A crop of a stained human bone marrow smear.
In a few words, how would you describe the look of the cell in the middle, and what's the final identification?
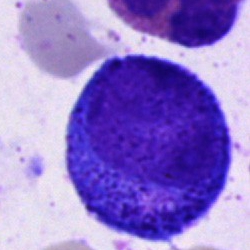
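Nearly circular in outline, this cell has a smooth margin without projections. No vacuoles can be seen in it. The picture is slightly blurred, so fine detail appears soft. It is a promyelocyte.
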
